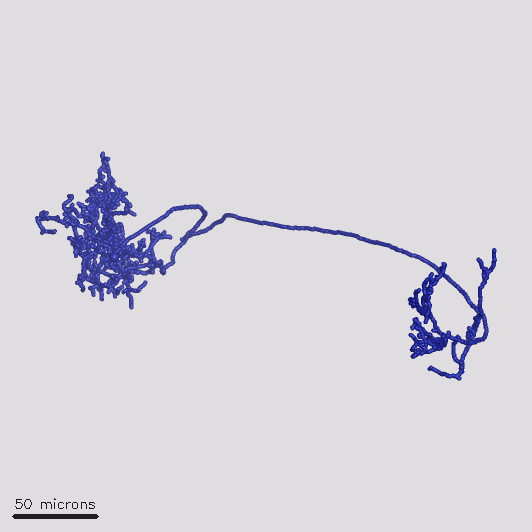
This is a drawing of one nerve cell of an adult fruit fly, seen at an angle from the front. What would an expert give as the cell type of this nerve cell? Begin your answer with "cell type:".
cell type: AVLP204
